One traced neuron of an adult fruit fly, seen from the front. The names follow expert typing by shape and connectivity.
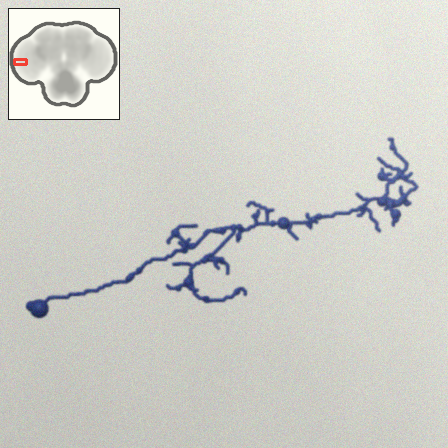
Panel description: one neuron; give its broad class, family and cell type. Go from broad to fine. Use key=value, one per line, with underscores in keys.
broad_class=optic-lobe intrinsic neuron
family=Mi
cell_type=Mi2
